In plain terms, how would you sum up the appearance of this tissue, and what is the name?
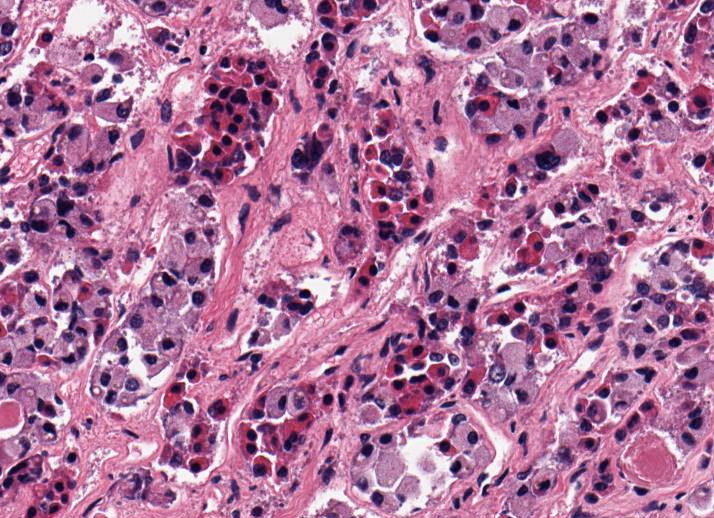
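Arrangement: nests and cords throughout, separated by thin strands of pink fibrous stroma. Nest cell nuclei: mostly round, darkly stained. Stromal strands: scattered spindle-shaped nuclei. Near lower right corner: one round homogeneous pink body. Tissue: pituitary.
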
